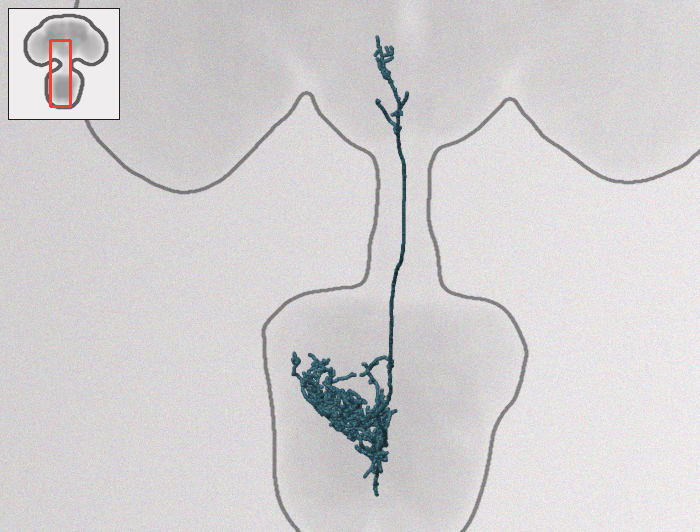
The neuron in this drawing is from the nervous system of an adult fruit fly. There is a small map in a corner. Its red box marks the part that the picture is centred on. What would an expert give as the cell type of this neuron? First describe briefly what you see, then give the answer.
As drawn here it is more than twice as tall as it is wide. Its broad class is ascending neuron. Its cell type is AN17A031.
